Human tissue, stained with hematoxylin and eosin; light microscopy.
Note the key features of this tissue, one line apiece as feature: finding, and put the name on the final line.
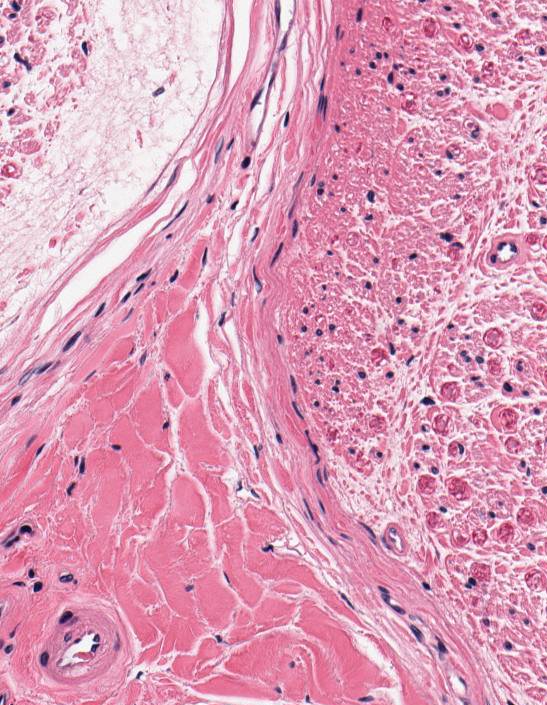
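Diagonal band: wavy fibrous tissue, top centre to bottom right, splitting field left and right
Band nuclei: dark, elongated, spindle-shaped, along the band's length
Right field: packed small round pink cross-sectioned profiles, many with a central dot
Lower left: large dense deep pink collagen bundles, narrow white clefts between
Name: tibial nerve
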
